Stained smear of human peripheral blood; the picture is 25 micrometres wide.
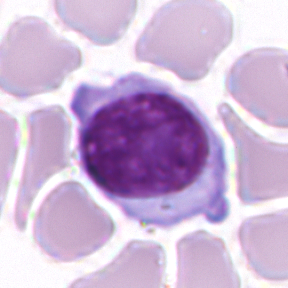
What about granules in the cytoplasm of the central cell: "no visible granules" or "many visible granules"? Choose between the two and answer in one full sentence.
This cell has a cytoplasm without visible granules.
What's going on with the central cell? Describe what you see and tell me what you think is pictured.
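The nucleus, a single rounded oval without lobes or indentation, measures about 11 by 9 micrometres. Its dark purple chromatin is mottled with small paler patches. The cytoplasm forms a rim widest below and to the right of the nucleus. A small rounded bleb projects at the lower right edge. This is a plasma cell.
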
